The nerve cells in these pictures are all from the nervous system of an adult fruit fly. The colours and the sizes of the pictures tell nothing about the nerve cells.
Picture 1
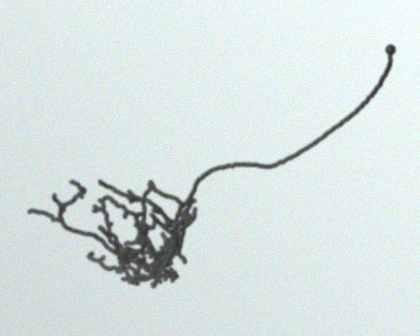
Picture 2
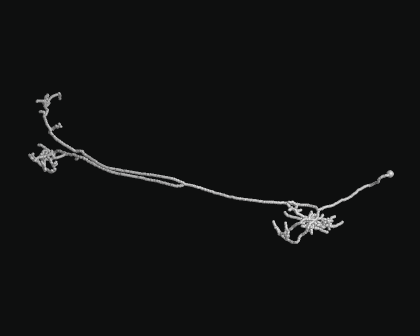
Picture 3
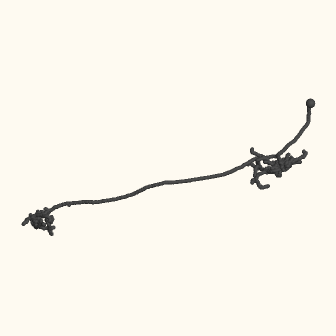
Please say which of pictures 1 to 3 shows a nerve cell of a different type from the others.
1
